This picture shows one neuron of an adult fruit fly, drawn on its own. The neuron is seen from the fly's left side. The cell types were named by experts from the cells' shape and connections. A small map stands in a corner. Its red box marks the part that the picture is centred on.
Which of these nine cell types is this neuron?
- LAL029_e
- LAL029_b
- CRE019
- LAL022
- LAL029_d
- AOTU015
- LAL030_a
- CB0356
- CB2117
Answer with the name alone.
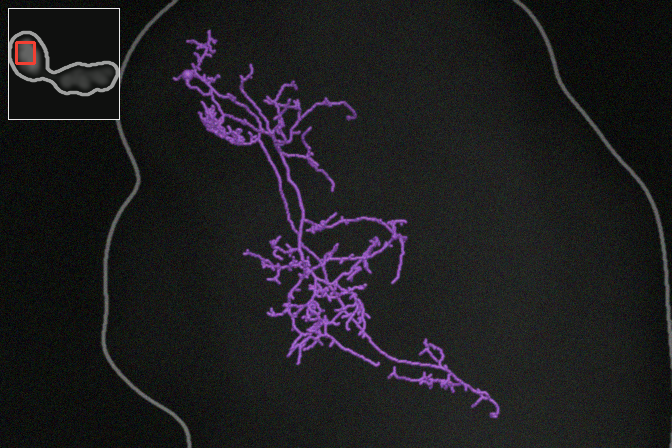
LAL029_d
